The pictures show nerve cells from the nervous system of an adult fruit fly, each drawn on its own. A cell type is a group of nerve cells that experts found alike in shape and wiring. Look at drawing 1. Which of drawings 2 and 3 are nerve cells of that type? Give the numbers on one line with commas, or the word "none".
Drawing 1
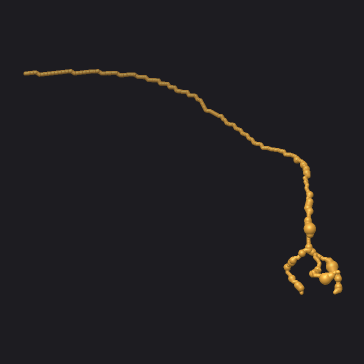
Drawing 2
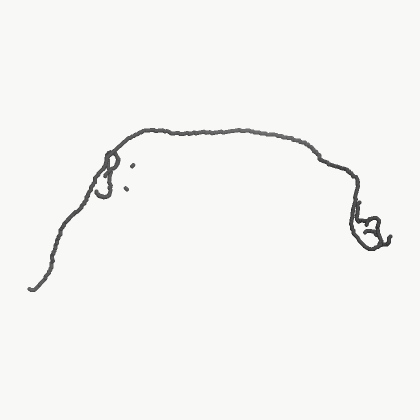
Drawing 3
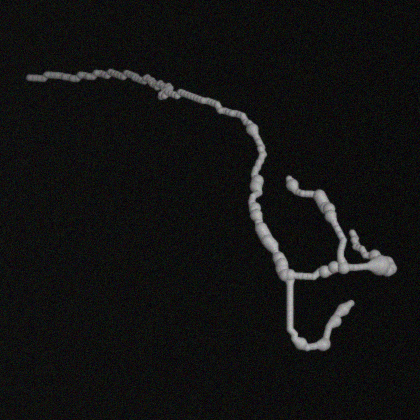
2, 3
